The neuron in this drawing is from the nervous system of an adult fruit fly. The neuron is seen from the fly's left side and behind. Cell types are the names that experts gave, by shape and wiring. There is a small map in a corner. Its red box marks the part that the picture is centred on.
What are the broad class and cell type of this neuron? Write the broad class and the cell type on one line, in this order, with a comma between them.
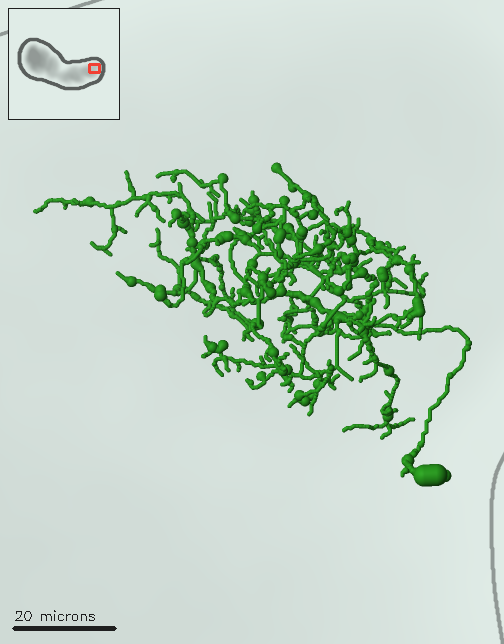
nerve-cord intrinsic neuron, INXXX431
